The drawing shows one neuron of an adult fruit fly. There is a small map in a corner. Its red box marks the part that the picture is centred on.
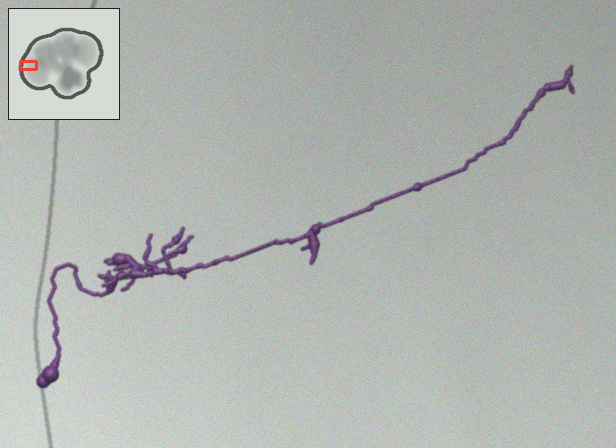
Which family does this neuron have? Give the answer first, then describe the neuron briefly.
The family is Tm. This is an optic-lobe intrinsic neuron. The cell body can be seen at the lower left of the picture. As drawn here it is wider than it is tall.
